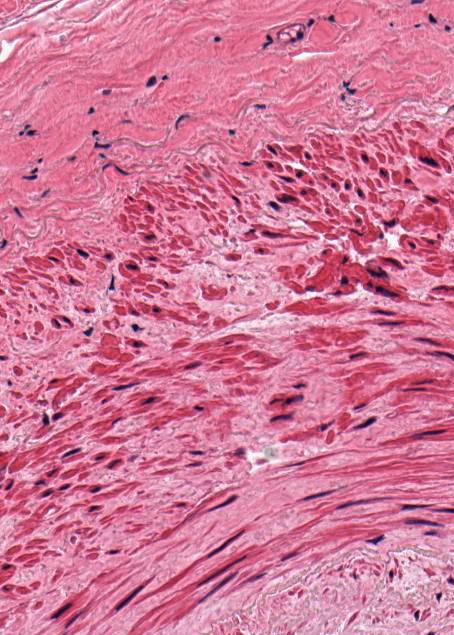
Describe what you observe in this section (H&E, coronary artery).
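The top is dense collagenous connective tissue; smooth muscle fills the middle and lower parts. Midfield, cross-cut muscle cells form rounded deep pink profiles in bundles. At the bottom, cells cut lengthwise have elongated, cigar-shaped nuclei and rise obliquely from lower left toward the right.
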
